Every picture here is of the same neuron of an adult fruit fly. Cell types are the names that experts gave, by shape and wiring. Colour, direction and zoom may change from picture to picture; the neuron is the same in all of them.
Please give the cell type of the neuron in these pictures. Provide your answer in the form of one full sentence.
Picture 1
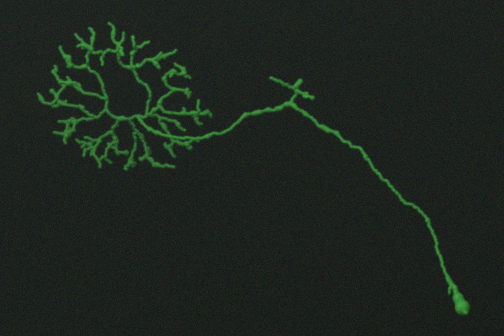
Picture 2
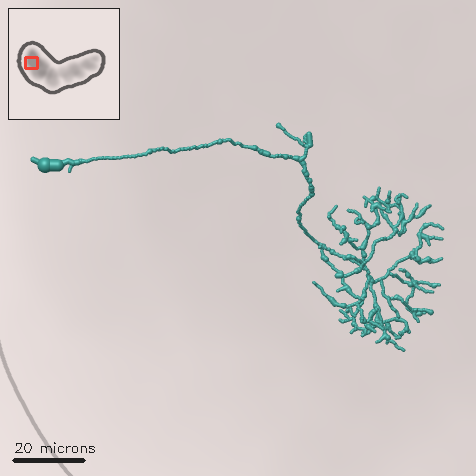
It is ER3w_a that is the cell type of the neuron.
